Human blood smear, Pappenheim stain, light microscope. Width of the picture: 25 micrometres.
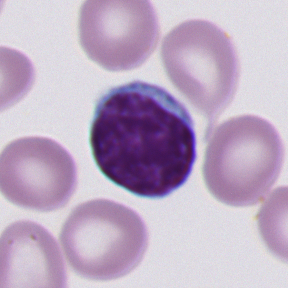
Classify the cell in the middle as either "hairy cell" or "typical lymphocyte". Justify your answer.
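Typical lymphocyte. Cytoplasm scant: a pale blue rim, widest along the upper right edge of the nucleus.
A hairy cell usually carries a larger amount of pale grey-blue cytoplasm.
The scant rim here decides against hairy cell. Nucleus round, no indentation; chromatin dark purple, coarsely clumped.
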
